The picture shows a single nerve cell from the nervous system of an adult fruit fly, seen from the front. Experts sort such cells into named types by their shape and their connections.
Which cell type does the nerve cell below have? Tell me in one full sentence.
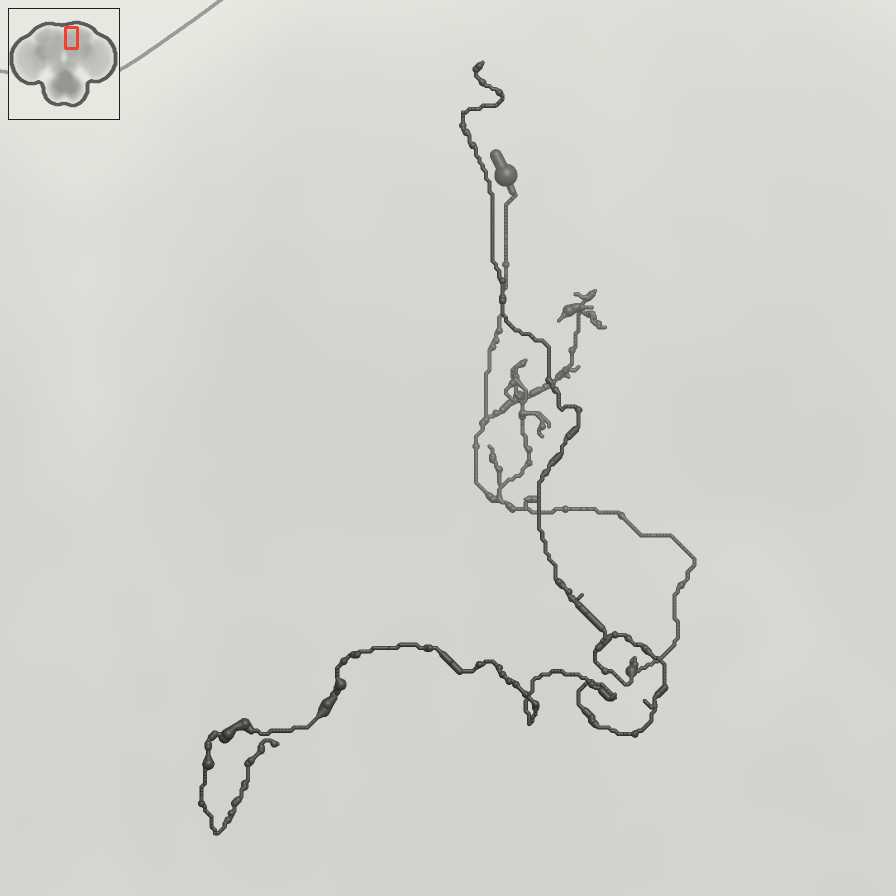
On the level of cell type, this nerve cell is KCab-m.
